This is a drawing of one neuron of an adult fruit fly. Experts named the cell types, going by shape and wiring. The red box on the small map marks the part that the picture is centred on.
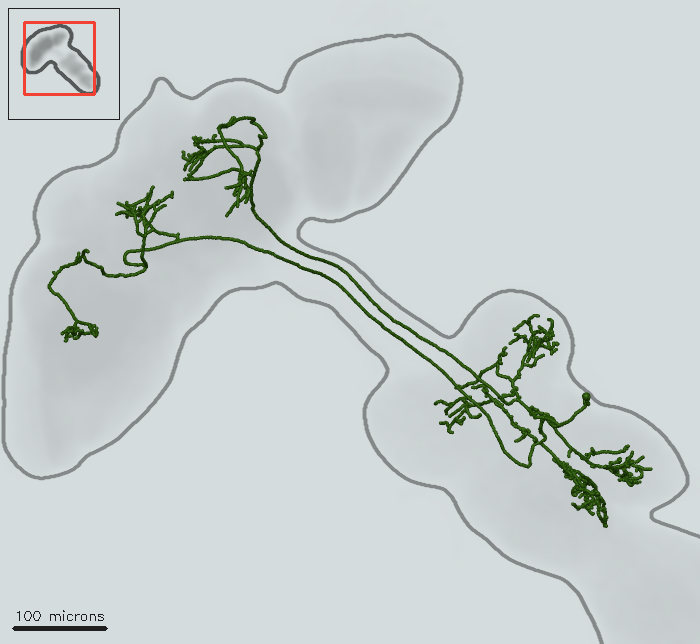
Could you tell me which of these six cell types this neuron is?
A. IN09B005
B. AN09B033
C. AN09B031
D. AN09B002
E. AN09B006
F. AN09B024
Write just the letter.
C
